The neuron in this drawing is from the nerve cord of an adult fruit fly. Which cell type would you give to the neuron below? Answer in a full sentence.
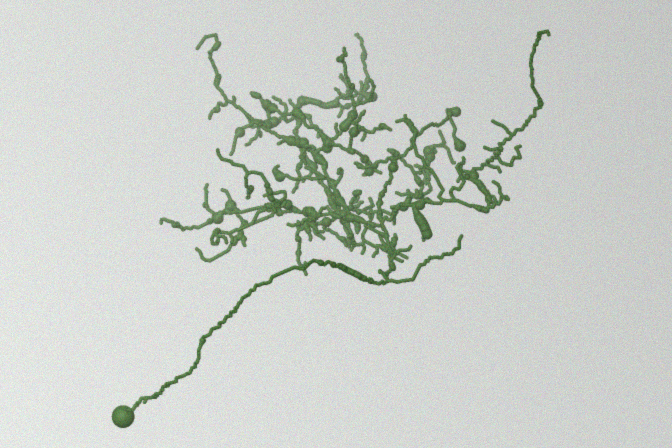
The cell type is IN14A084.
